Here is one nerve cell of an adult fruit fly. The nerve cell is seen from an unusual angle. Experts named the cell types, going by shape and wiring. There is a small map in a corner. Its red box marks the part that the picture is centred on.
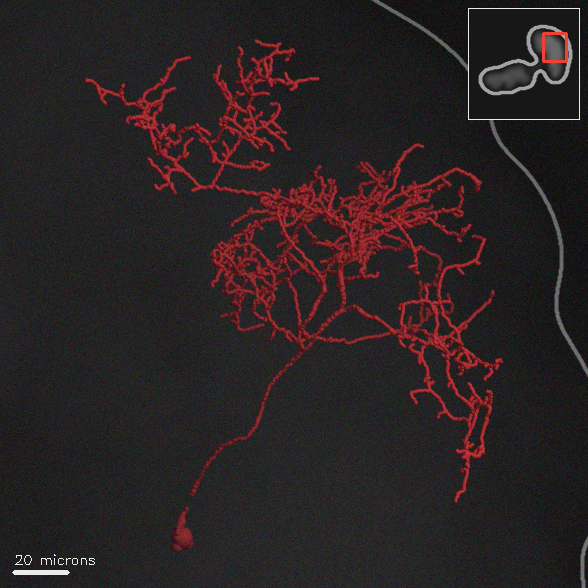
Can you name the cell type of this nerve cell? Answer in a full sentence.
The cell type is SMP272.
